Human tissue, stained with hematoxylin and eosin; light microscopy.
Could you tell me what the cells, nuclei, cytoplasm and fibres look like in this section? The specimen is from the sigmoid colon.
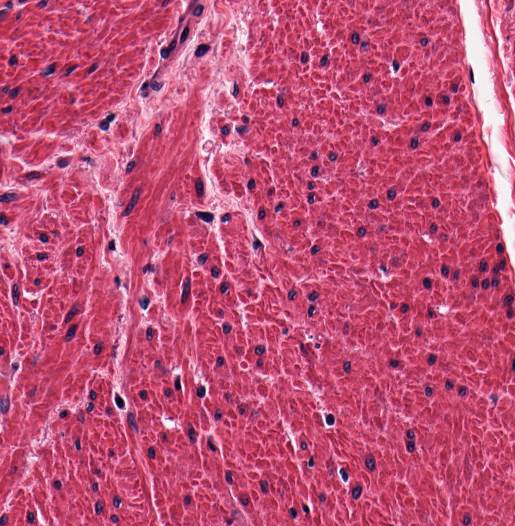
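Muscle cells are cut across in the right part of the field, whereas toward the left they run lengthwise or obliquely. Thin pale strands of connective tissue branch from the upper middle down toward the lower left, separating bundles of muscle. A narrow white cleft runs along the upper right edge of the section. Neither glands nor fat cells are present.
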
